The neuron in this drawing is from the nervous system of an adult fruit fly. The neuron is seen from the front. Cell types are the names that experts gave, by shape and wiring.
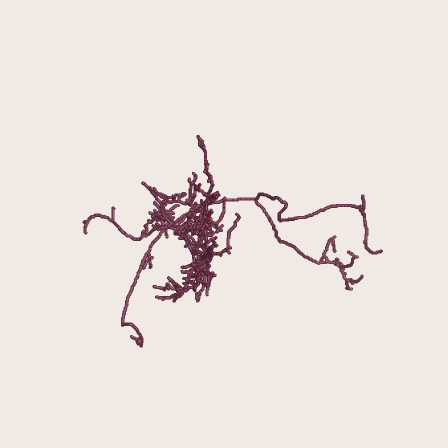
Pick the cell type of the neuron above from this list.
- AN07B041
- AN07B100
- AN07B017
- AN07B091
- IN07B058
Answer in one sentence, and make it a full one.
By its cell type, the neuron is IN07B058.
